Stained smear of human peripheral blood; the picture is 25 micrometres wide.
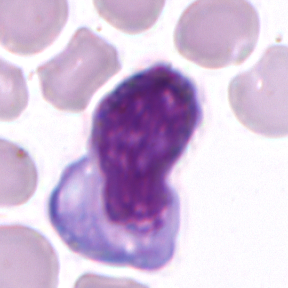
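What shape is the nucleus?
It is elongated, running from the top of the cell towards the bottom.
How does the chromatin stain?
Deep purple, in a clumped, streaky pattern, and no nucleoli can be made out.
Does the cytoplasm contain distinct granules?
No distinct granules are seen.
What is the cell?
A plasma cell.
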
